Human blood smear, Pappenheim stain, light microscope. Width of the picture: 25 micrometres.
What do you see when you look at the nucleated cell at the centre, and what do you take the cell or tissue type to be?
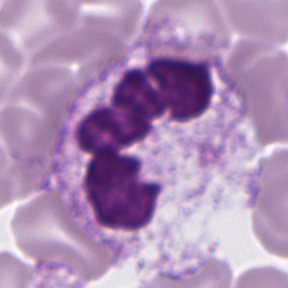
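Here the nucleus is split into four separate lobes. Follow them and you will see they lie in a curved chain, running from the upper right of the cell down to the lower left. Look carefully at each lobe in turn: no nucleoli are visible in any of them. The outline of the cell is roughly round, with an edge that is slightly irregular. This cell is a segmented neutrophil.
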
